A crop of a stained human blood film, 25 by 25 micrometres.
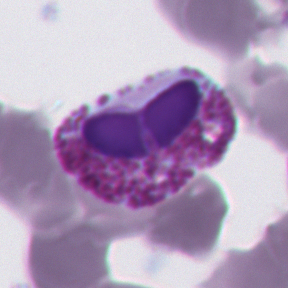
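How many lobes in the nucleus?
Two, side by side, touching in the middle.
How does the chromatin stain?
Even, smooth dark purple, with no coarse clumps.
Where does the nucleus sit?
Up top, with most of the granular cytoplasm below it.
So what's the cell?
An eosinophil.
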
